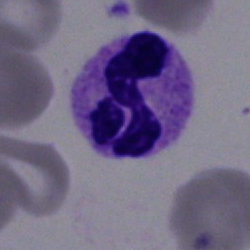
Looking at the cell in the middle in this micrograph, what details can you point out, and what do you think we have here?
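Notice first how round and smooth the outline is. Inside, the chromatin is dark purple and densely clumped. There is plenty of cytoplasm, pale pinkish-lilac, and if you look closely you will find fine, faint pinkish-purple granules in it. This is a segmented neutrophil.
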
